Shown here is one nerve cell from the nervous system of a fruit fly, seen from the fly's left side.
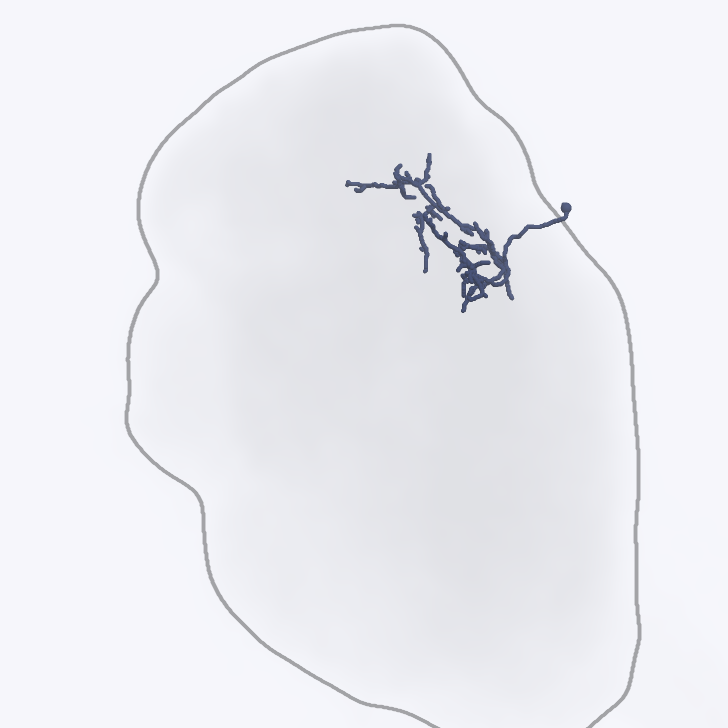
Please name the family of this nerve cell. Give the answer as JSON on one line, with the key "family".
{"family": "hemilineage PSp3"}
